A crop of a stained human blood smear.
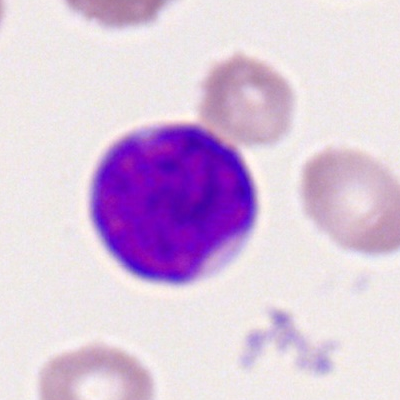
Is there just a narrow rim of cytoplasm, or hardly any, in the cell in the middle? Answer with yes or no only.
Yes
